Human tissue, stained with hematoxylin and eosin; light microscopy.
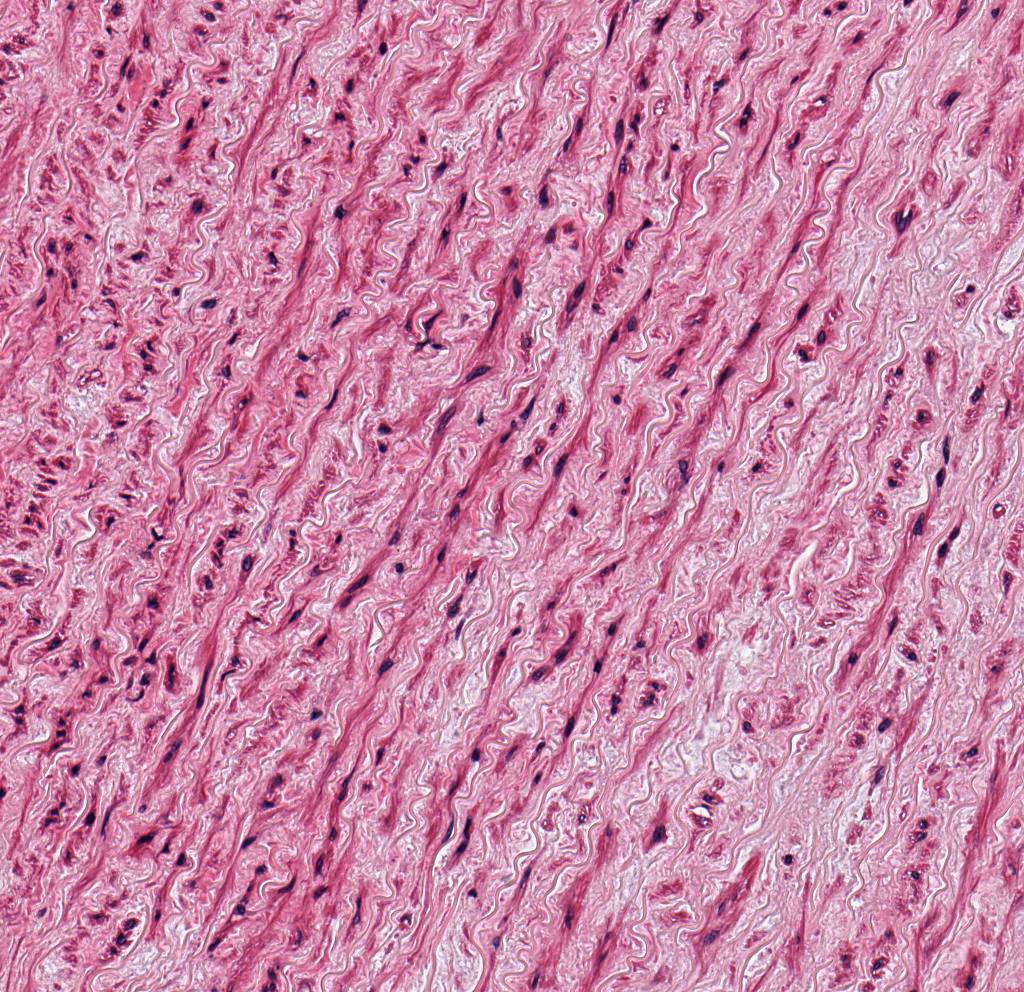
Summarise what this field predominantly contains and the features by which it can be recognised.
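The field mainly shows the tunica media of an artery. Parallel pink fibres with a wavy, crimped outline fill it, running diagonally from lower left to upper right. Slender, dark, elongated nuclei lie parallel to them, spread fairly evenly without clustering.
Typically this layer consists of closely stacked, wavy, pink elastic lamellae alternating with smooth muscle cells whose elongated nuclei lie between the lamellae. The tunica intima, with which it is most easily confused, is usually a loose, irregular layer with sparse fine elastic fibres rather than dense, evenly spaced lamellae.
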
